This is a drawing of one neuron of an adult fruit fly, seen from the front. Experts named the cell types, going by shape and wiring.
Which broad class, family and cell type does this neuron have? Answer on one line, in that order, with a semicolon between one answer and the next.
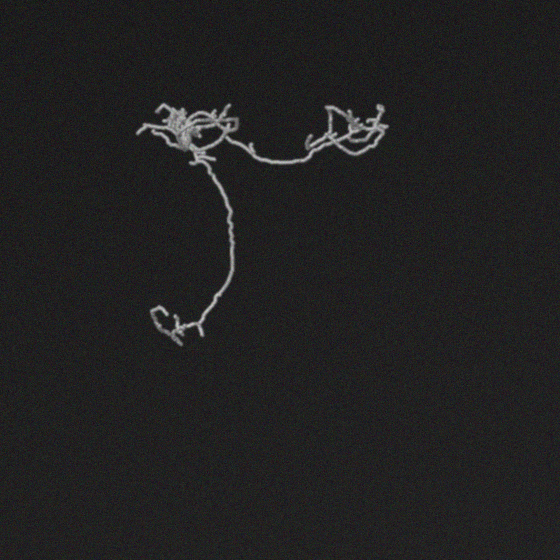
central-brain intrinsic neuron; aDT; aDT4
